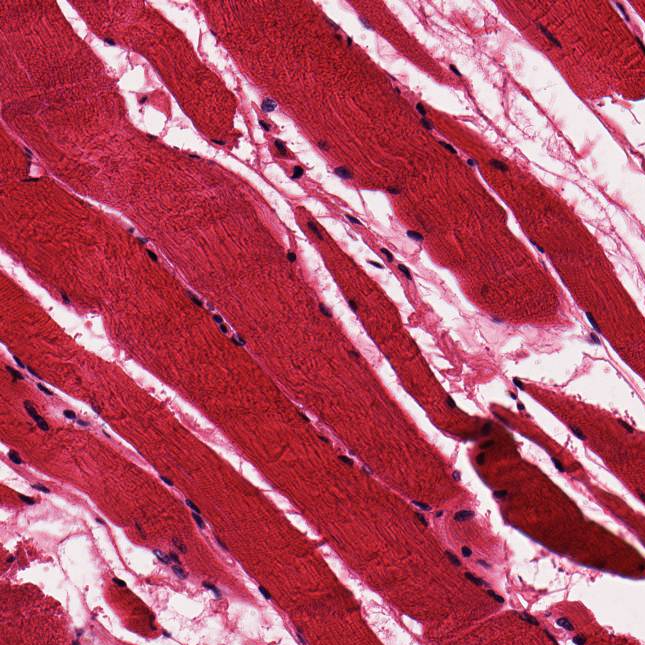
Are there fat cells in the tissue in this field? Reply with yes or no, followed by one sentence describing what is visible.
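No. No fat cells are present in the field.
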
